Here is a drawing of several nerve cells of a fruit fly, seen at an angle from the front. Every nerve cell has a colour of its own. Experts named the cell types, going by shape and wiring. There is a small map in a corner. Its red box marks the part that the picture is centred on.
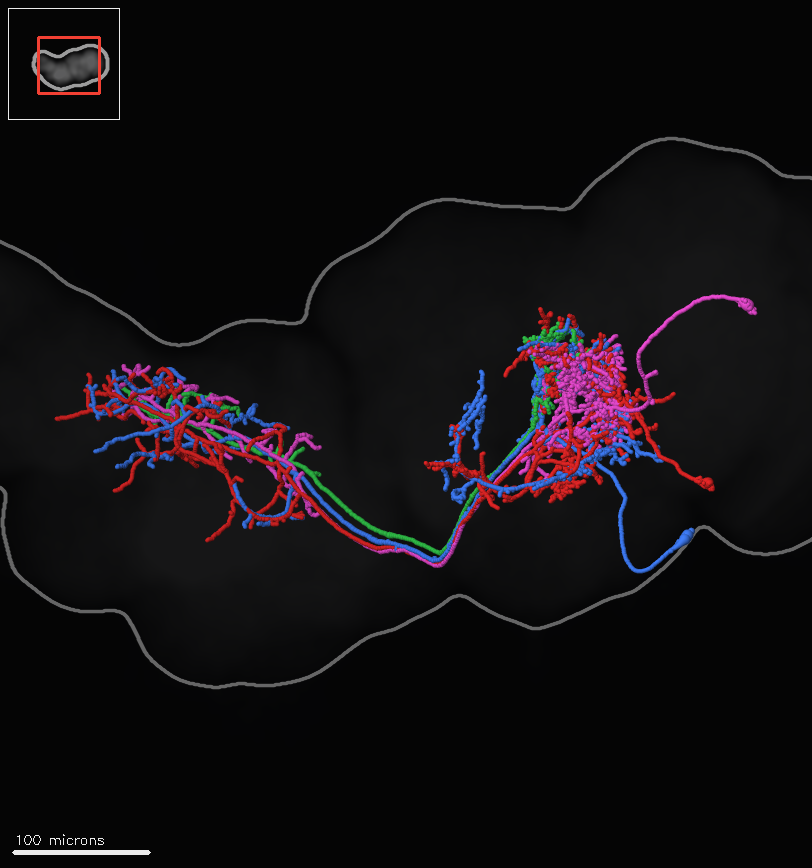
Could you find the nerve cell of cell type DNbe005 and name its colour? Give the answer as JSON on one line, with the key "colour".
{"colour": "red"}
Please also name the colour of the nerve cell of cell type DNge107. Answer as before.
{"colour": "blue"}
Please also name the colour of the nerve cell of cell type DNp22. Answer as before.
{"colour": "green"}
